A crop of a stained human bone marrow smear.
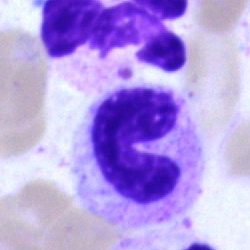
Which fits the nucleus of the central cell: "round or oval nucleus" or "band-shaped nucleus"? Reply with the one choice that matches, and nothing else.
Band-shaped nucleus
